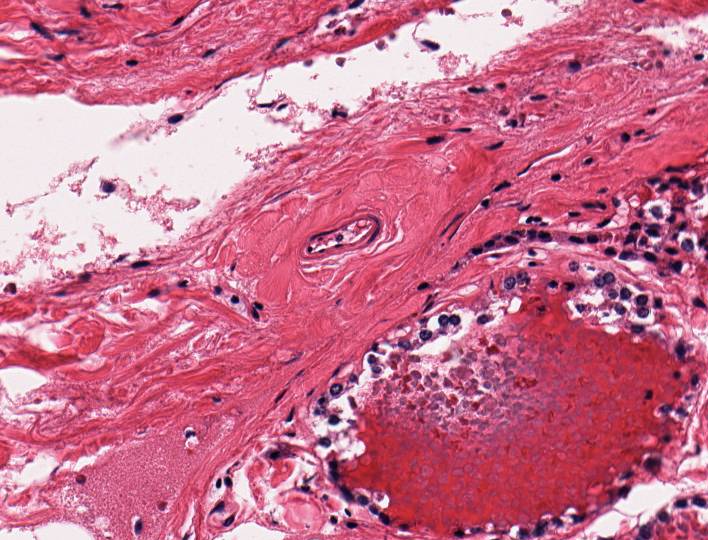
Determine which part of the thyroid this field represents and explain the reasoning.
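Identification: dense connective tissue. Collagen bands carry sparse, thin, elongated dark nuclei aligned with the fibres.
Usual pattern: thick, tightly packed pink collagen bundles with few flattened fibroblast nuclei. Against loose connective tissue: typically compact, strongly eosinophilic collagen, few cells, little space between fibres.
Near centre: small vessel, slit-like lumen, wrapped in concentric collagen layers. Lower right: large rounded space packed with red blood cells. Upper left: white clefts between collagen bands, holding wisps of pale fibrillar material.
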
